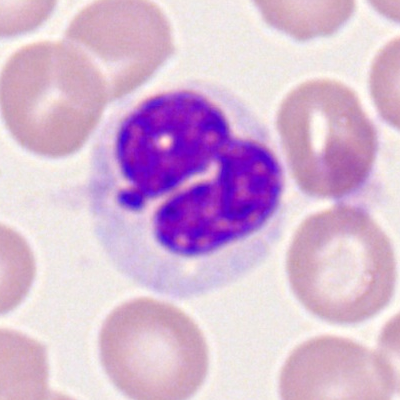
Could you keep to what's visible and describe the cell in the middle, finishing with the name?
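What I notice first is a round, smooth outline. There's a small dark knob jutting from the left side of the nucleus. The chromatin looks dark purple and coarsely clumped. Around the nucleus runs a moderate rim of pale lilac-grey cytoplasm. So this one is a segmented neutrophil.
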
